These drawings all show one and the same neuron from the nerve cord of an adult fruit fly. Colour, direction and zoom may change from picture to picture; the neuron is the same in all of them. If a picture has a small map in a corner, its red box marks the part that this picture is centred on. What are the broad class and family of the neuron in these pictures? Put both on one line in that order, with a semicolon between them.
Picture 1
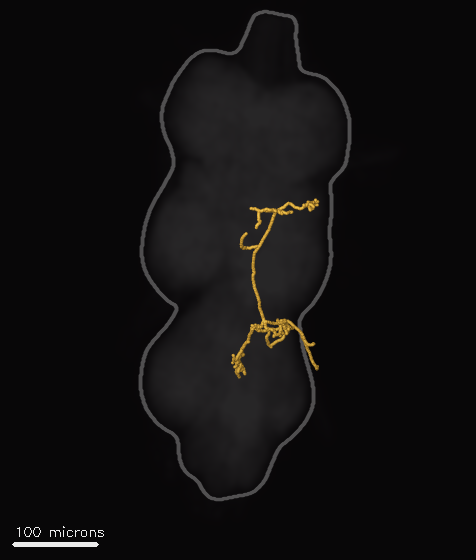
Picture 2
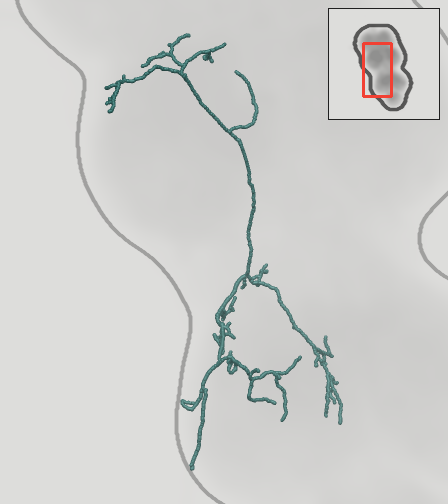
sensory neuron entering the nerve cord; class mechanosensory proprioceptive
